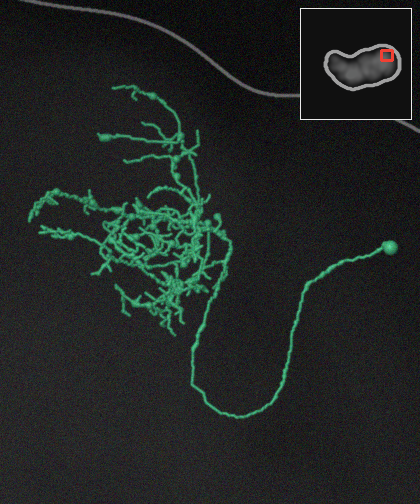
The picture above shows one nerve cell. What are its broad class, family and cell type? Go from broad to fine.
central-brain intrinsic neuron; hemilineage LHl4_dorsal; CB2678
